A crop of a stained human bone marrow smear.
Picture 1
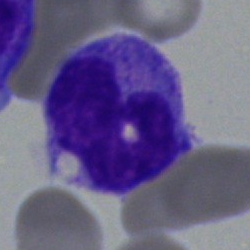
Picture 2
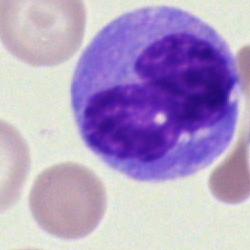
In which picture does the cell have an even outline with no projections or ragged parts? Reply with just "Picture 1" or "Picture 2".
Picture 2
